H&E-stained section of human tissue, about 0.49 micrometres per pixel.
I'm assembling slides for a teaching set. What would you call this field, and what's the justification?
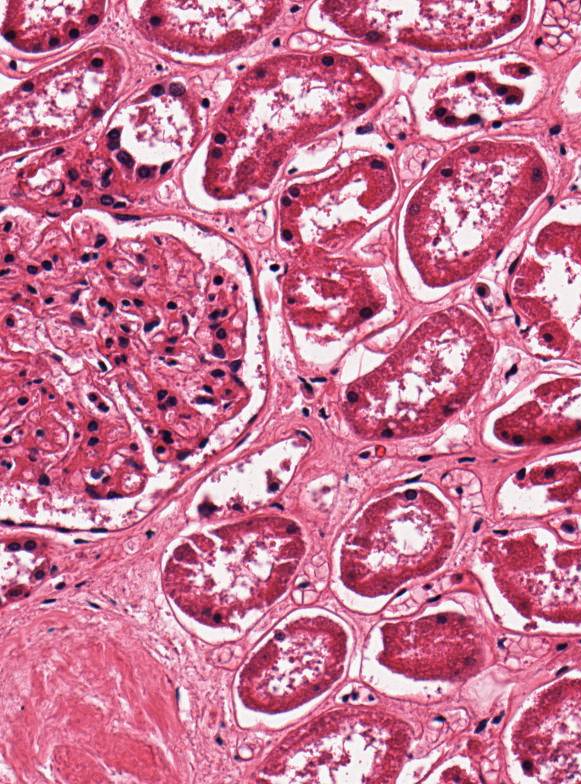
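What we have here, mainly, is the cortical labyrinth of the kidney. Start with the large glomerulus at left middle; tubule cross-sections fill most of the rest.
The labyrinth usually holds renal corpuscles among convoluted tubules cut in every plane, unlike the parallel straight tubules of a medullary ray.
Now see how most tubules have cuboidal cells with deeply eosinophilic, granular cytoplasm and ragged, fluffy luminal surfaces.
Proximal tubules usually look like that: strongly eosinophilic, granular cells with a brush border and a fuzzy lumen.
Their round nuclei sit towards the base of the cells.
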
